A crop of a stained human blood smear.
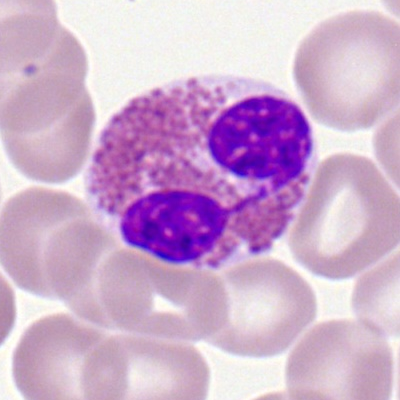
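Eosinophil in a stained human blood smear. Its outline is smooth and rounded. One nuclear lobe sits at the upper right and the other at the lower left, the chromatin dense and dark purple with small paler patches. Granules lie around the lobes without covering them.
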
